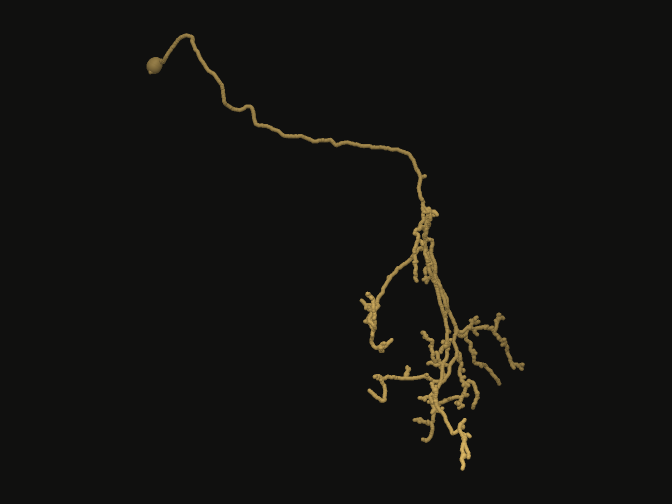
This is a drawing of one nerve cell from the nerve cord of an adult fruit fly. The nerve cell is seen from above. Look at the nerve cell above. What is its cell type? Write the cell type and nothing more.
IN14A117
